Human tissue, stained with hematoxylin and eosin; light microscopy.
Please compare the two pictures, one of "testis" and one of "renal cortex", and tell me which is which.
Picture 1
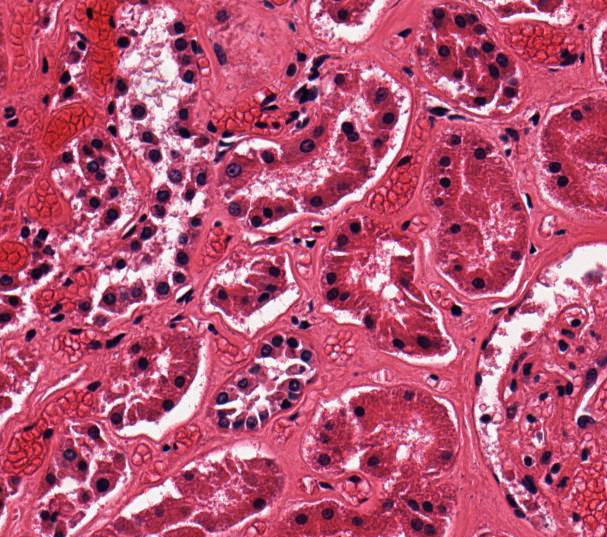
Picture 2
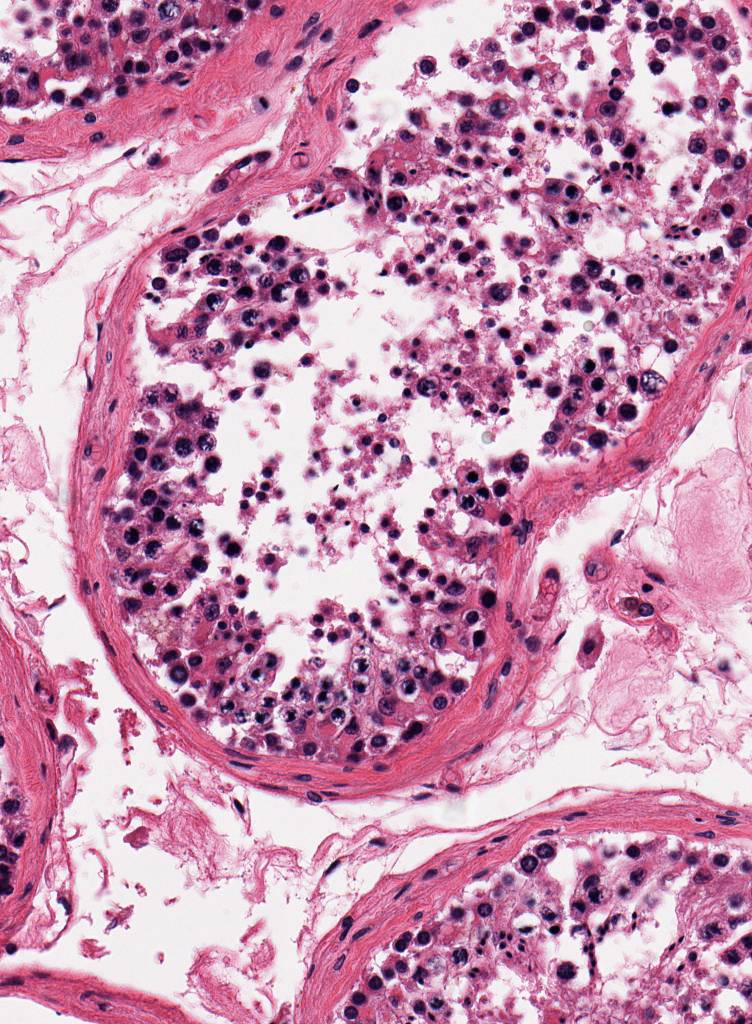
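Renal cortex occupies picture 1, and testis picture 2. Picture 1 is filled with closely packed tubules cut in cross and oblique section, most lined by a single layer of cuboidal cells with abundant granular eosinophilic cytoplasm and round, dark, mostly single nuclei. The tubules in picture 2 differ: each is bounded by a thick band of pink fibrous tissue whose flattened, elongated nuclei run parallel to the circumference, and each is filled with numerous rounded cells with dark, round nuclei and pink cytoplasm. Many of these nuclei are small, round and intensely dark, and some cells show a clear halo around the nucleus. In the central tubule the cells are packed most densely along the inner side of the wall, especially at the left and bottom.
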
